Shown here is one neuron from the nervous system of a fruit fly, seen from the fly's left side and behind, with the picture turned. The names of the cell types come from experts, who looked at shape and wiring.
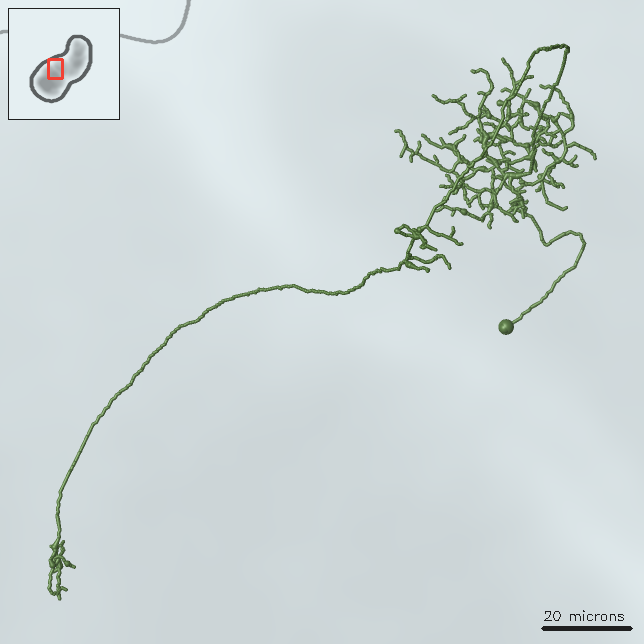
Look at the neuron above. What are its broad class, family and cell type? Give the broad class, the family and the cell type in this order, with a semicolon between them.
visual projection neuron; MeTu; MeTu4a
